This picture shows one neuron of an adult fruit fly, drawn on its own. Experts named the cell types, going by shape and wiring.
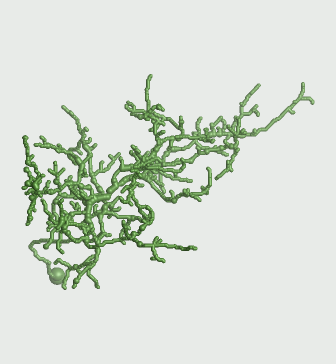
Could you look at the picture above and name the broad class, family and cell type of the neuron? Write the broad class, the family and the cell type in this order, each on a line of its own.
nerve-cord intrinsic neuron
hemilineage 20A.22A
IN20A.22A039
